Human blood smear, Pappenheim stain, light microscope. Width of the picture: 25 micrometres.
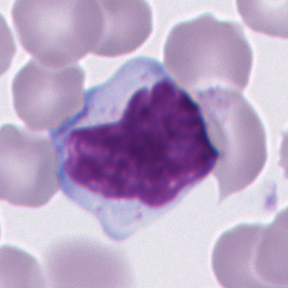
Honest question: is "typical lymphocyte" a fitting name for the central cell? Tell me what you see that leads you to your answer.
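Looking at this cell, I see an angular, irregular outline rather than a round one. The nucleus, about 13 by 11 micrometres, has an irregular outline with several shallow indentations, and its chromatin is dark purple and fairly condensed. The cytoplasm is a deeper blue at the cell edge than near the nucleus, and I find no vacuoles in it. Scattered through that cytoplasm are a few fine purple granules. Those granules are where the two names part.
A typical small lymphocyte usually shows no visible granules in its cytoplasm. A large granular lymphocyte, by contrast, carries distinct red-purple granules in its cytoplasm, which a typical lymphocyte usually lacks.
So the granules speak against typical lymphocyte and for the other name. Typical lymphocyte does not fit; this is a large granular lymphocyte.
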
